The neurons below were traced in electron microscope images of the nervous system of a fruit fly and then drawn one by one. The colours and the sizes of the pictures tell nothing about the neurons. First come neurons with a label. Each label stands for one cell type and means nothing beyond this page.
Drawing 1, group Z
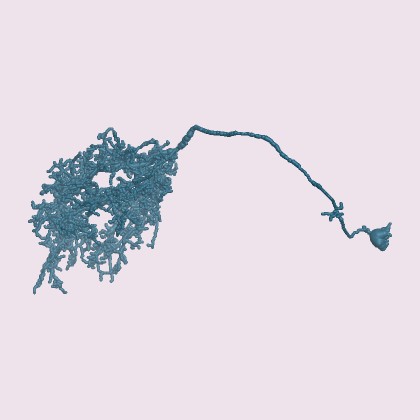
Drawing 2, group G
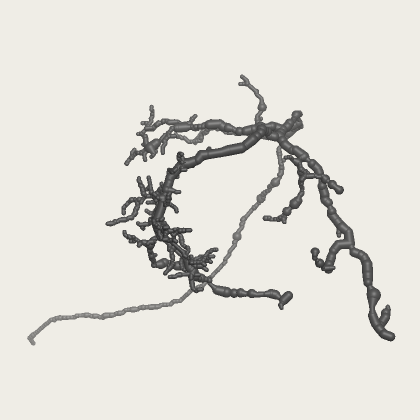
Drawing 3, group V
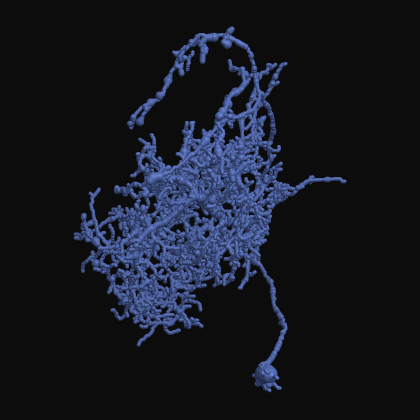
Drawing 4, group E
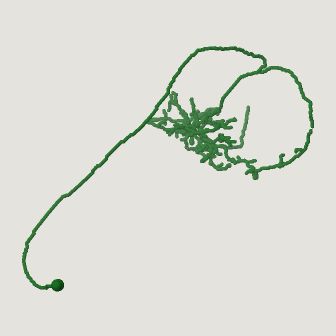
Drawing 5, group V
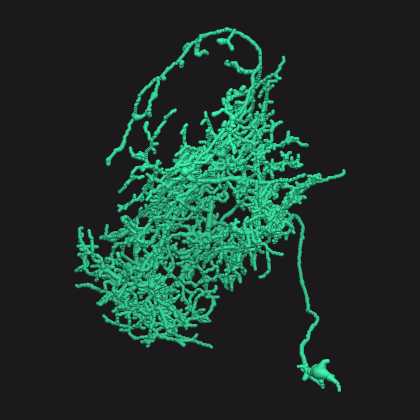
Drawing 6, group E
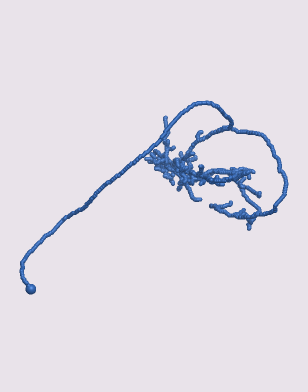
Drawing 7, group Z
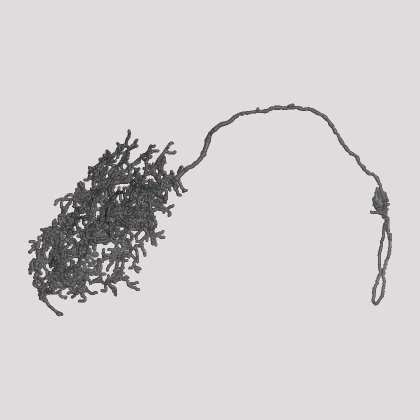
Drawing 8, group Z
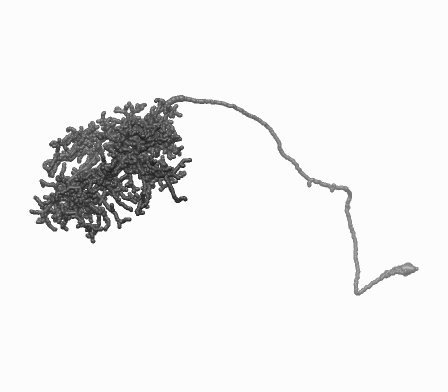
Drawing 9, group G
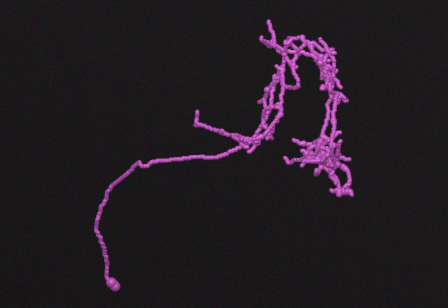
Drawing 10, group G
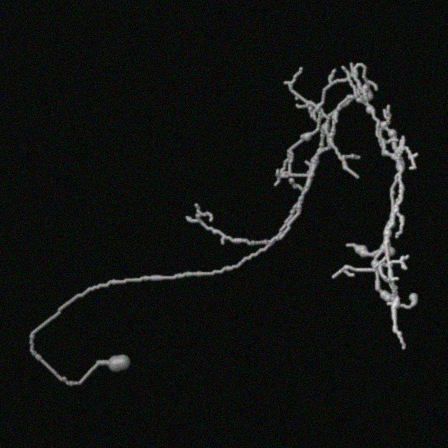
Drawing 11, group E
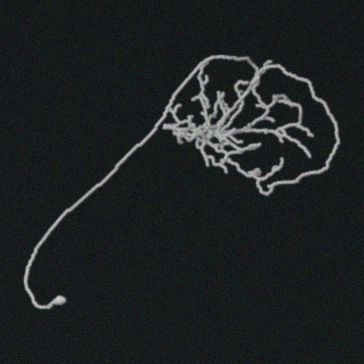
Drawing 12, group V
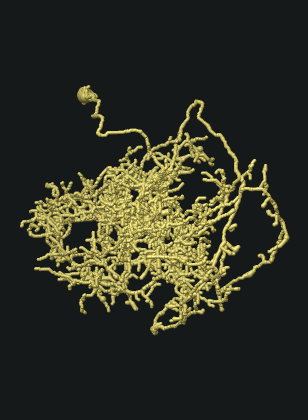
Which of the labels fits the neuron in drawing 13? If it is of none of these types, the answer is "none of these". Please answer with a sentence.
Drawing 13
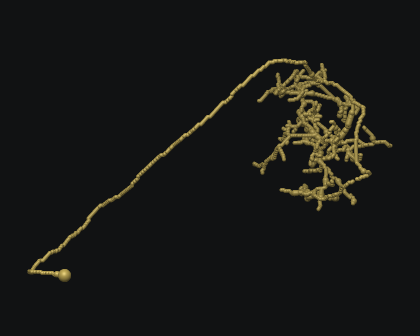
It belongs to group E.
